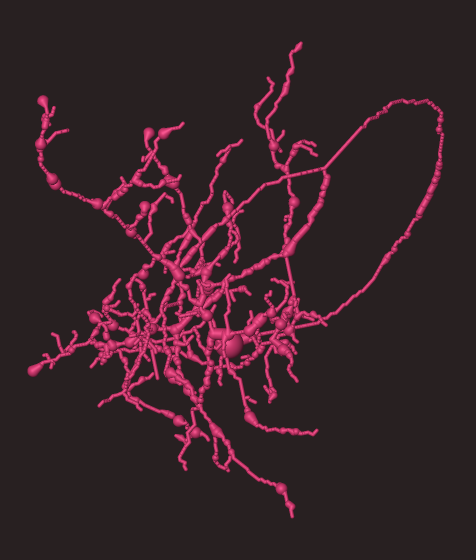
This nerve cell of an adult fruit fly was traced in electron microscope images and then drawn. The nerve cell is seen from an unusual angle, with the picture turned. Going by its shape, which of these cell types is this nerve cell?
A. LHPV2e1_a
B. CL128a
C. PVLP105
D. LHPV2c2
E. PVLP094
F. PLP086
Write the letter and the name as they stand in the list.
A. LHPV2e1_a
